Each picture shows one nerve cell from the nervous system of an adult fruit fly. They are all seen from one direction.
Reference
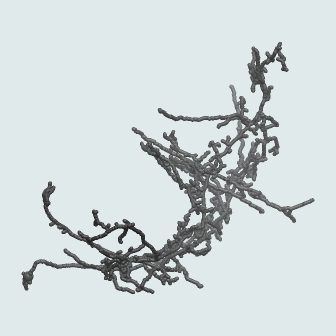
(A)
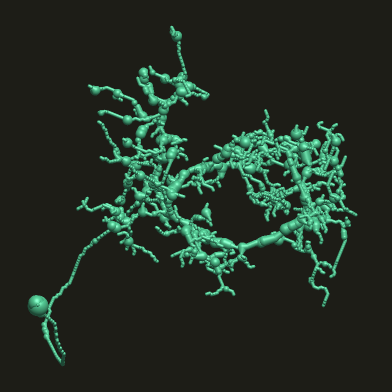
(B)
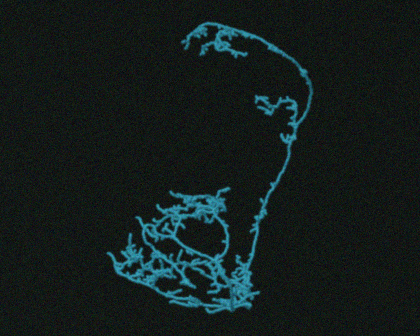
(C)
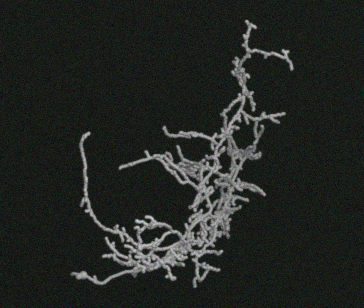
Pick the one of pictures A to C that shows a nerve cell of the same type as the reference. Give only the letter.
C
